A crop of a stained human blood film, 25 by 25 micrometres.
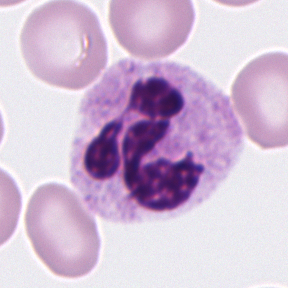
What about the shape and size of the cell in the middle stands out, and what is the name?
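Measuring about 15 micrometres across, this cell has a nucleus divided into several separate lobes, with dark purple, coarsely clumped chromatin. Its cytoplasm is plentiful, pale lilac-pink and filled with fine lilac granules. It is a segmented neutrophil.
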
